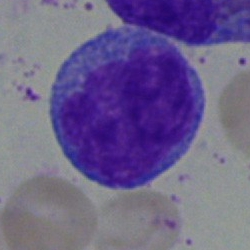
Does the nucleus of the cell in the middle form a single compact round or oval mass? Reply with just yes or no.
Yes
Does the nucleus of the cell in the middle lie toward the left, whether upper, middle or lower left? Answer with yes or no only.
No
